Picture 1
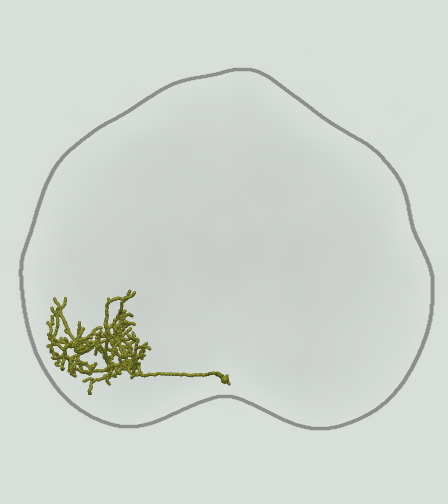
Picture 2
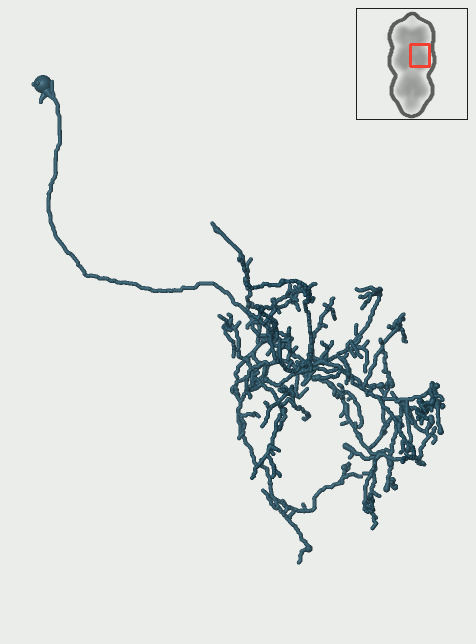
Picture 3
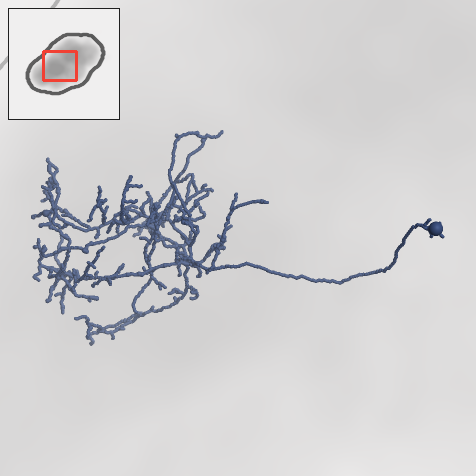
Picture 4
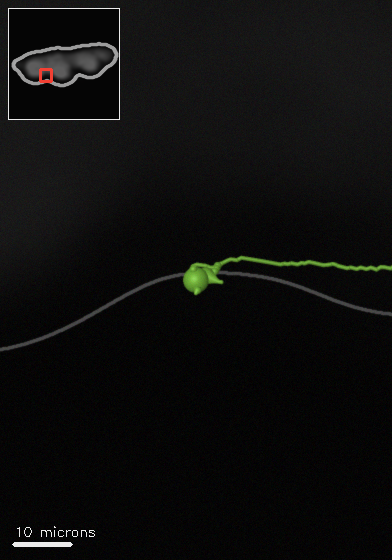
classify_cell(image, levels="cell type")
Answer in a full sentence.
The cell type is IN14A034.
